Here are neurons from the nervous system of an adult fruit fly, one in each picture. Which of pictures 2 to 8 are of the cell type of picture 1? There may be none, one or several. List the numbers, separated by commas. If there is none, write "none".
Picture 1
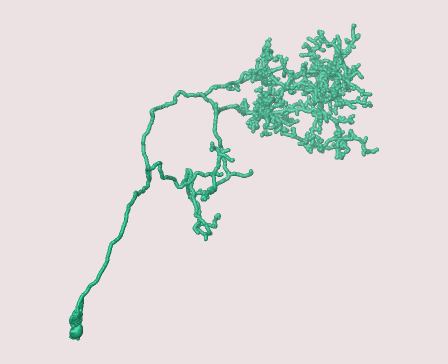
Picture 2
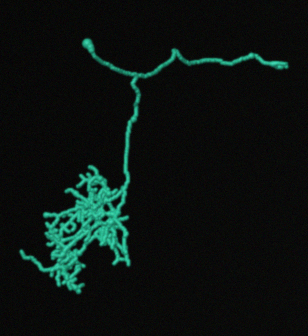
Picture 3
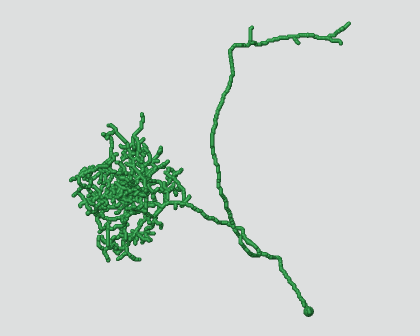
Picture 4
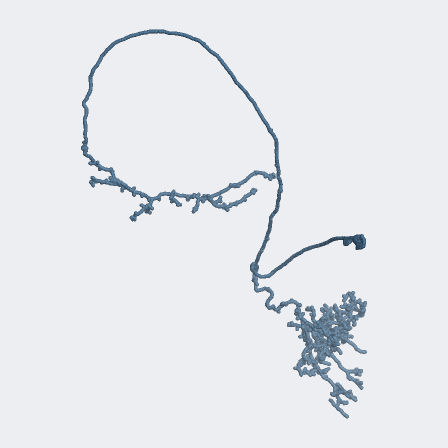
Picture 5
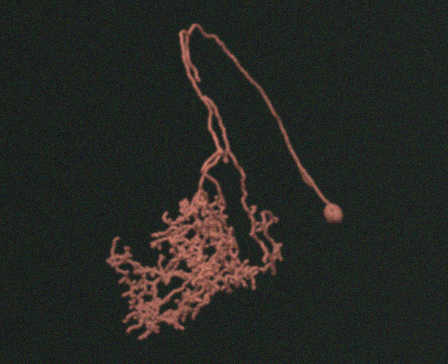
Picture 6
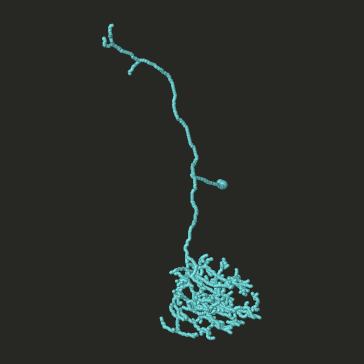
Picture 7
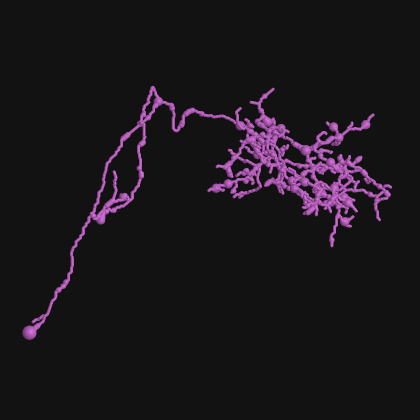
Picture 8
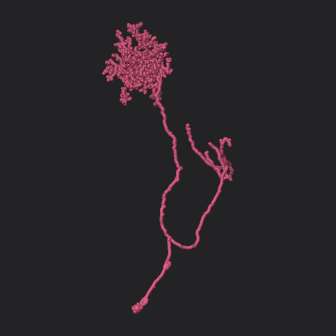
5, 7, 8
